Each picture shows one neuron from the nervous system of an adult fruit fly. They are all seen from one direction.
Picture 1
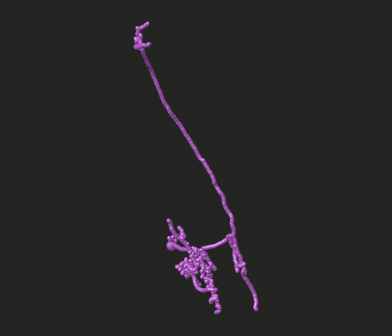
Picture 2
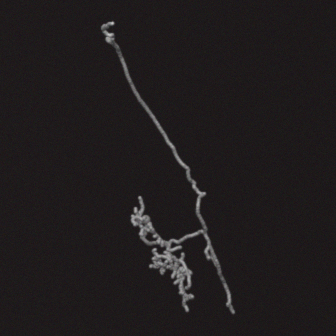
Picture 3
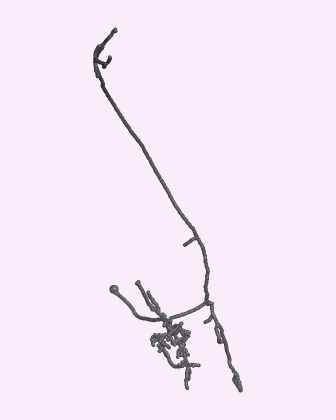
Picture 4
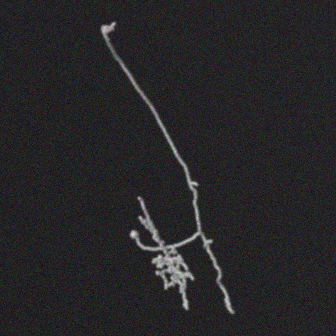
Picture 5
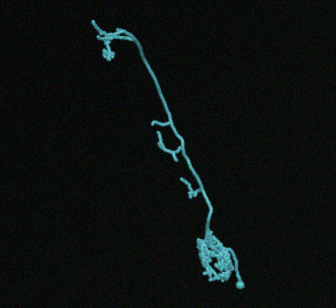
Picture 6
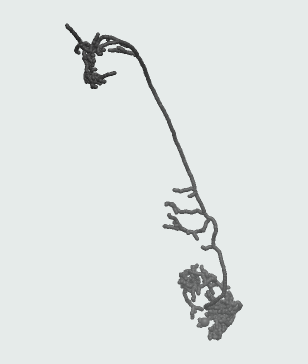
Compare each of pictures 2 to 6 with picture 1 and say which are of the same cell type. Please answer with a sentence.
Picture 2, picture 3 and picture 4 are of the same cell type.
